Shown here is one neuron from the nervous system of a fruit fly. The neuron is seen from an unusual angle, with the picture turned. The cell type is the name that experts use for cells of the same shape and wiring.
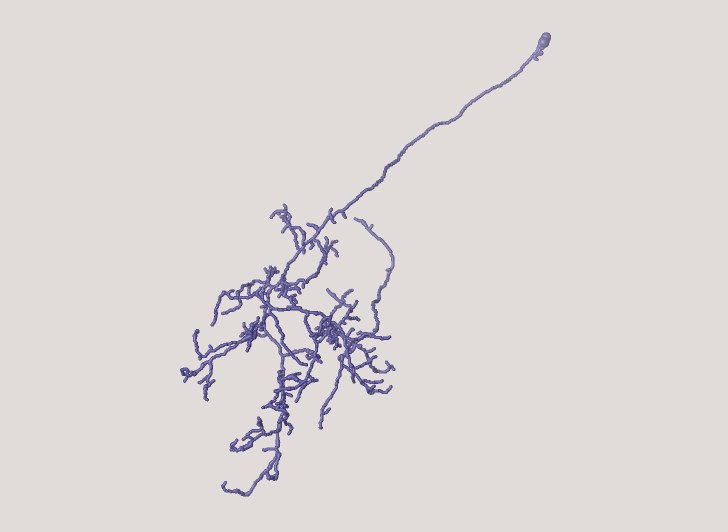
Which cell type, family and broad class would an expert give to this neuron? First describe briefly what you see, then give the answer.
The cell body is at the upper right of the picture. The picture shows dozens of branch ends. The cell type is IN13B060. The family is hemilineage 13B. This is a nerve-cord intrinsic neuron.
